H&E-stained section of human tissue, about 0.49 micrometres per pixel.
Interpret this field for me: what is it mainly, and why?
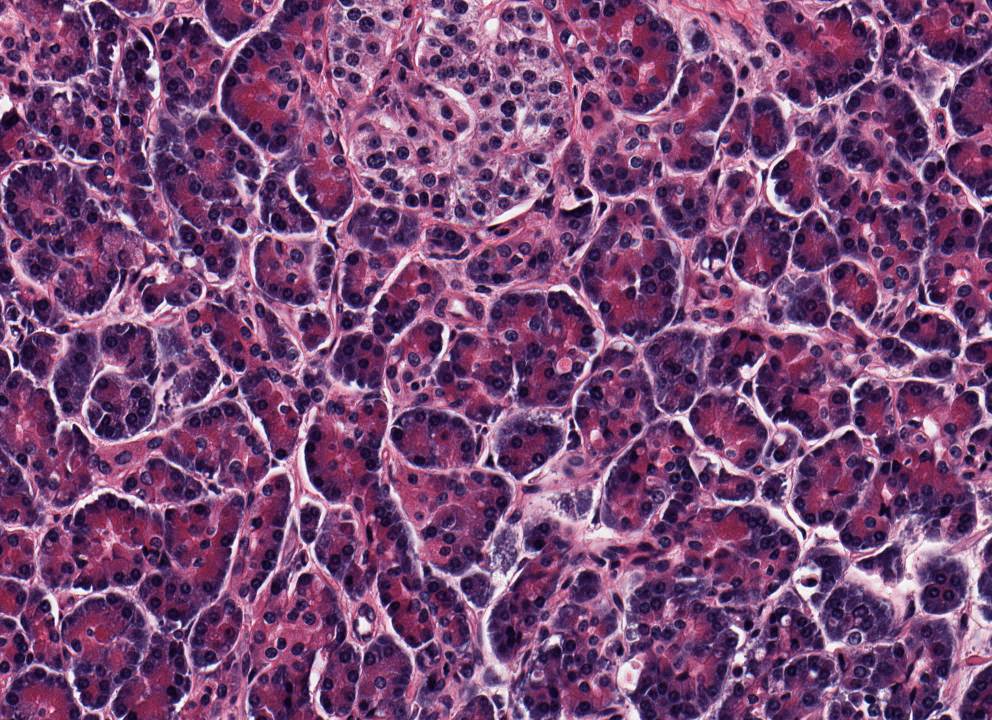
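Exocrine pancreas. Closely packed rounded acini fill nearly the whole field. Acinar cells are two-toned: deep pink-red towards the centre of each acinus, purple towards its outer edge. Round nuclei sit near the outer edge; lumina are tiny, mostly not visible. The two-toning decides it.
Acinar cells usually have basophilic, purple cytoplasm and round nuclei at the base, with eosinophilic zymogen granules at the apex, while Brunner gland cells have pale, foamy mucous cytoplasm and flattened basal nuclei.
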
